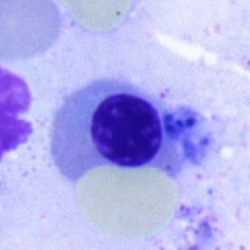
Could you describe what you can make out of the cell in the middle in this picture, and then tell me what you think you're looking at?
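Nucleus off-centre, toward the right side of the cell. No distinct nucleolus. Cytoplasm pale greyish-blue, without visible granules. Cell: erythroblast.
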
